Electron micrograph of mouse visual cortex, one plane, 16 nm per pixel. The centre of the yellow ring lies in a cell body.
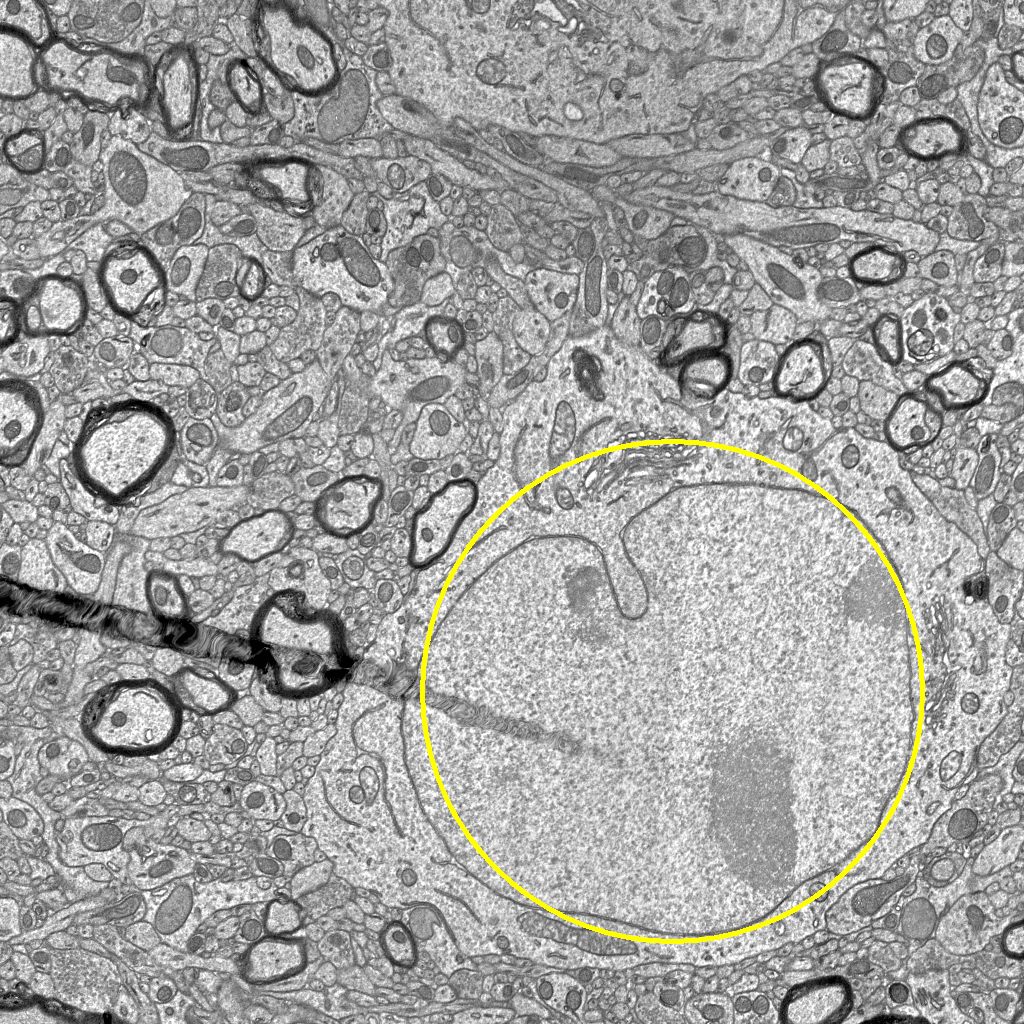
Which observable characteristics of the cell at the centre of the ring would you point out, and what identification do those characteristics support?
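A round nucleus occupies most of the ring. One deep, narrow infolding of the nuclear envelope lies at its top. The chromatin is mostly pale and finely dispersed, with a few denser grey patches, the largest at lower right. The cell is an excitatory neuron.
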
